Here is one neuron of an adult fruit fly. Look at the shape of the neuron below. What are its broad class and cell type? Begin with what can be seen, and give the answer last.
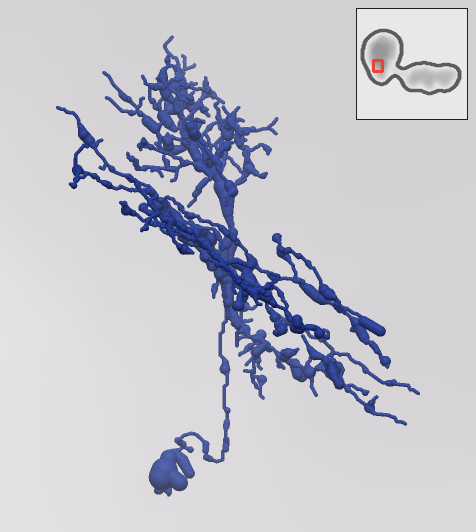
The picture shows dozens of branch ends. As drawn here it is taller than it is wide. This is a central-brain intrinsic neuron. Its cell type is GNG197.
